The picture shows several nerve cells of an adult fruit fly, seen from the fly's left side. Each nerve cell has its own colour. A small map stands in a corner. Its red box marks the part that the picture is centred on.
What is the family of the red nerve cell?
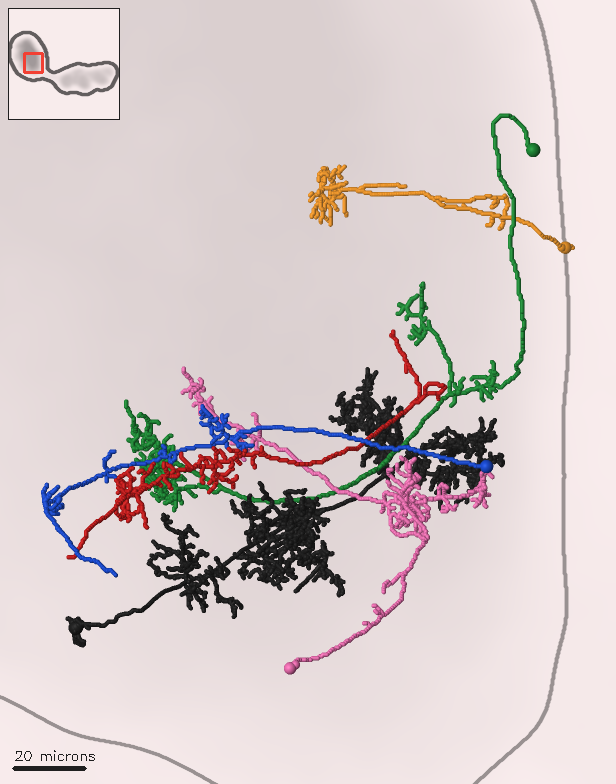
TmY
